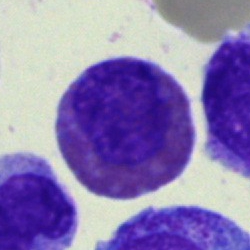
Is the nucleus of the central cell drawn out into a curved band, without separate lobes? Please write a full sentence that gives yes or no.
No, the nucleus of this cell is round or oval, not drawn out into a band.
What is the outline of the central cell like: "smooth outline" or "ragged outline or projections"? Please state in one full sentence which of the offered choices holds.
In outline, this cell is smooth rather than rough.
